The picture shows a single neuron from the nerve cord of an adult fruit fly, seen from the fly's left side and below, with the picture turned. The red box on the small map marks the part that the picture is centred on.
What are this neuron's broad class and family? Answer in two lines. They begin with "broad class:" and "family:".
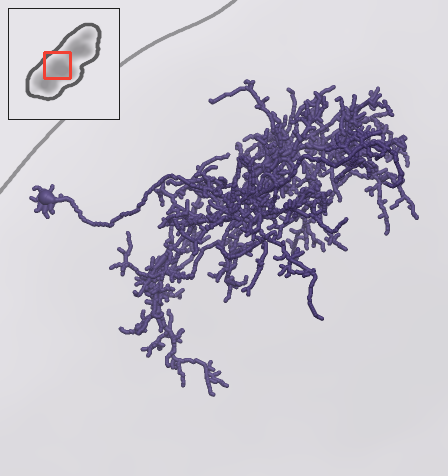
broad class: nerve-cord intrinsic neuron
family: hemilineage 17A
